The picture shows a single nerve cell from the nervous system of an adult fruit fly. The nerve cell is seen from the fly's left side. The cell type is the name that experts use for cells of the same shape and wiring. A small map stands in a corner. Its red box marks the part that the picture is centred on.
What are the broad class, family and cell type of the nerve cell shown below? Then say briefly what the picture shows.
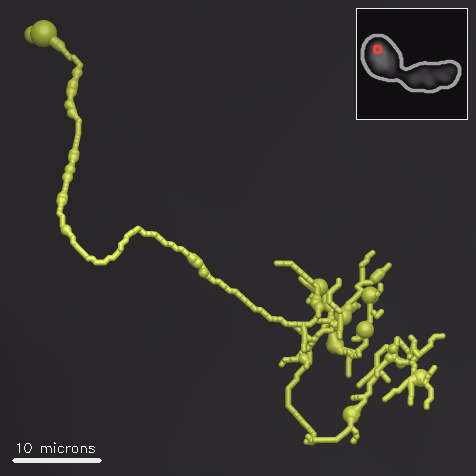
It is an optic-lobe intrinsic neuron. The family is Cm. The cell type is Cm4. The cell body is at the upper left of the picture. By the scale bar it is about 50 microns wide in this view.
